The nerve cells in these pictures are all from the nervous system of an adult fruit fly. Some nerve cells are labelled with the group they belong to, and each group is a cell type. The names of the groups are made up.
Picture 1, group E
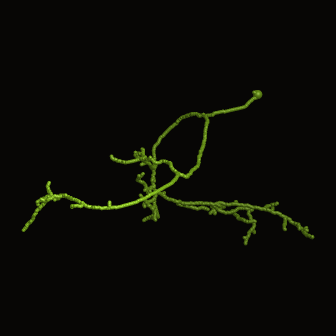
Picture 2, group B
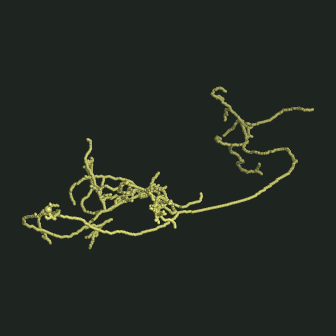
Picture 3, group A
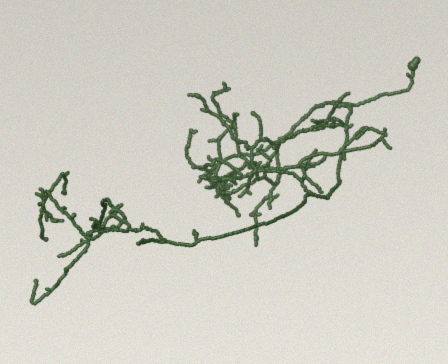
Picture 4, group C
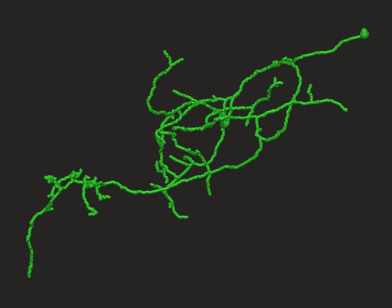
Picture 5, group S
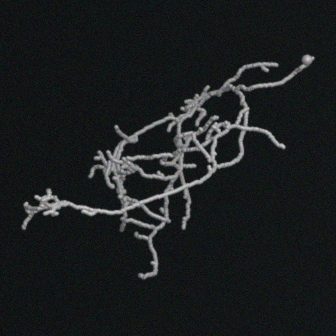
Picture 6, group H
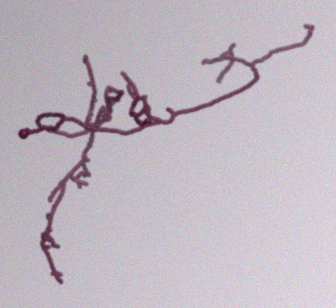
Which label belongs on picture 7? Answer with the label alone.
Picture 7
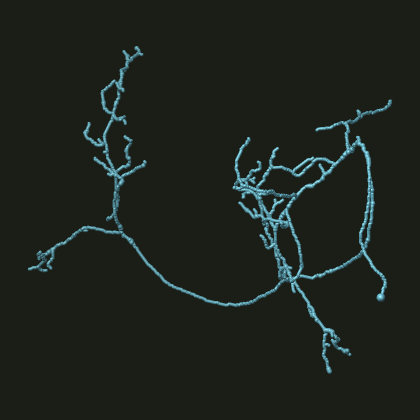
group C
